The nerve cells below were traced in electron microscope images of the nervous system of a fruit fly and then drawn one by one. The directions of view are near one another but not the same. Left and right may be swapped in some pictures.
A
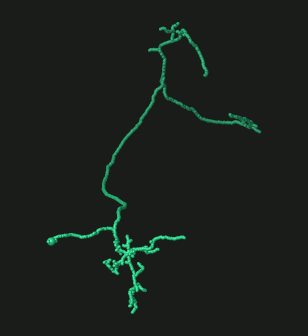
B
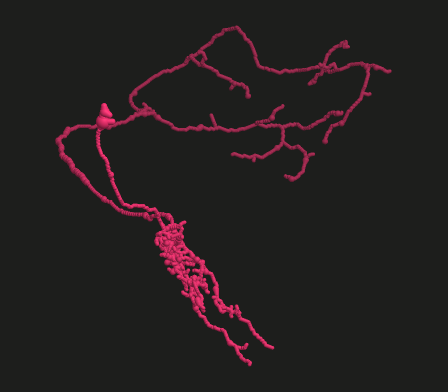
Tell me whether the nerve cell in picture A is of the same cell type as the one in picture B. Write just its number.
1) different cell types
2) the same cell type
1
